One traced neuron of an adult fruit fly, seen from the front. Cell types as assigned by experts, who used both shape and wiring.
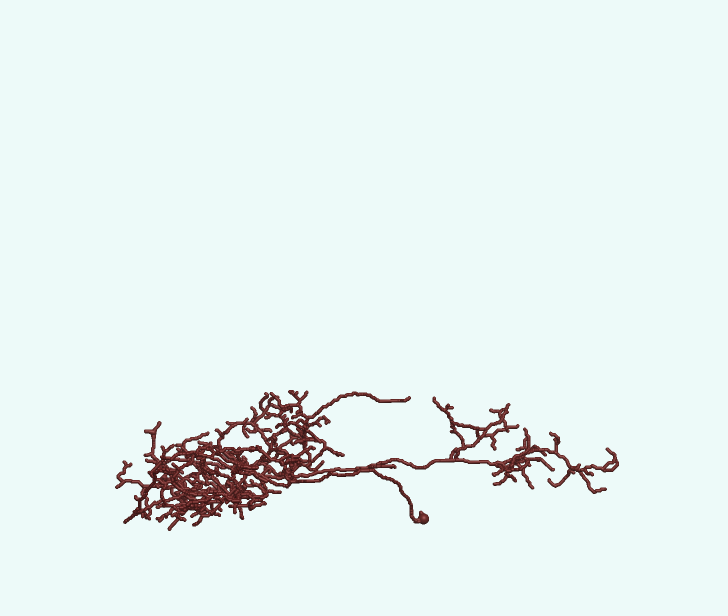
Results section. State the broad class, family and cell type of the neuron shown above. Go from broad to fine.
nerve-cord intrinsic neuron; hemilineage 13B; IN13B021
